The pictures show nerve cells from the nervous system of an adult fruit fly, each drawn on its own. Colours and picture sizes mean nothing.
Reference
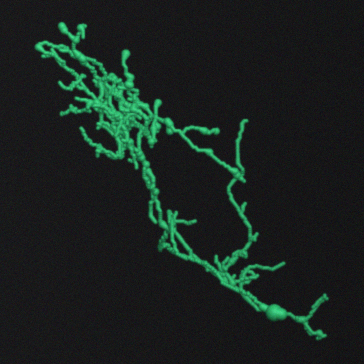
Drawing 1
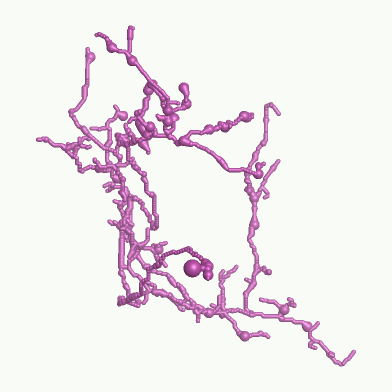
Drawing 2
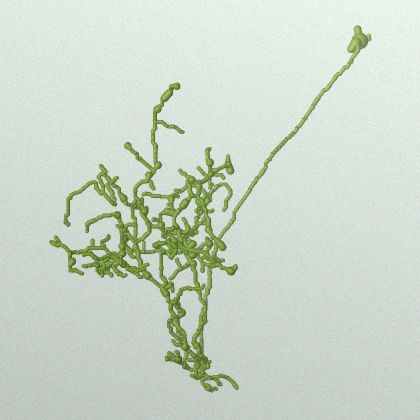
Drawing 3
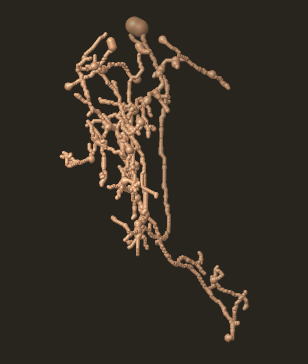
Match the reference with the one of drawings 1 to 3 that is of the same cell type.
3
